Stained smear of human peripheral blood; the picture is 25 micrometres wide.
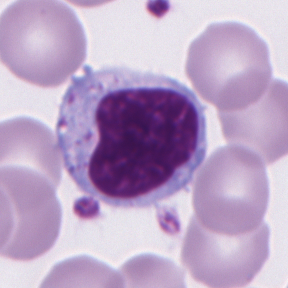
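Large granular lymphocyte, the nucleated cell at the centre. Its nucleus is kidney-shaped, I notice, with the indentation on the left side. It sits off-centre toward the right, which leaves the widest band of cytoplasm on the left. I can make out no nucleoli in it. And the cytoplasm itself is pale grey-blue.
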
